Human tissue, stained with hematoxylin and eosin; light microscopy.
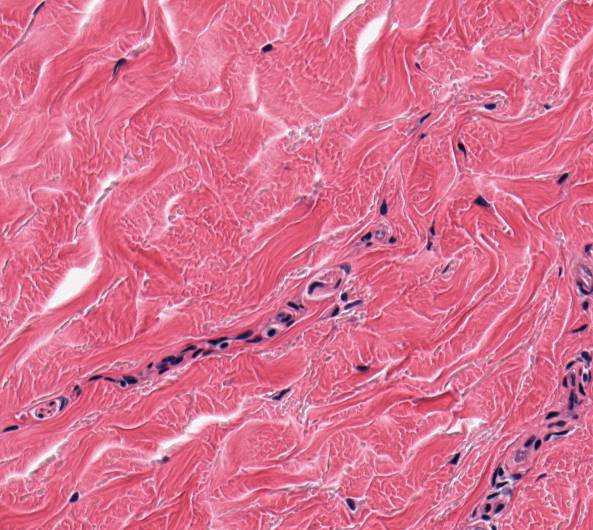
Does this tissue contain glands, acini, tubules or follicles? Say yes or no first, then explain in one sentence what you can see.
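No. No epithelium, glands or fat cells are present anywhere in the field.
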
